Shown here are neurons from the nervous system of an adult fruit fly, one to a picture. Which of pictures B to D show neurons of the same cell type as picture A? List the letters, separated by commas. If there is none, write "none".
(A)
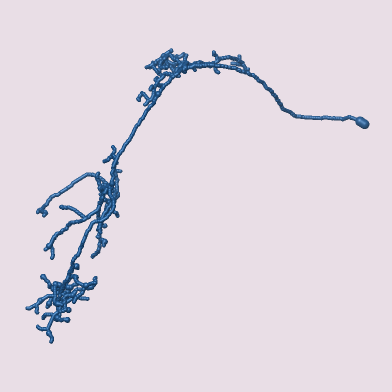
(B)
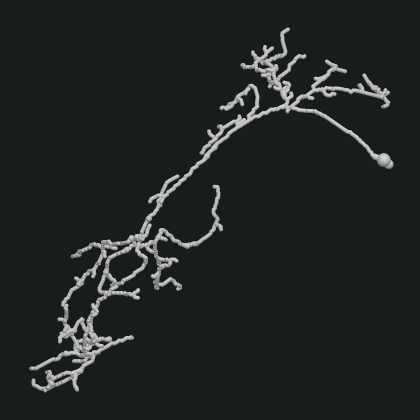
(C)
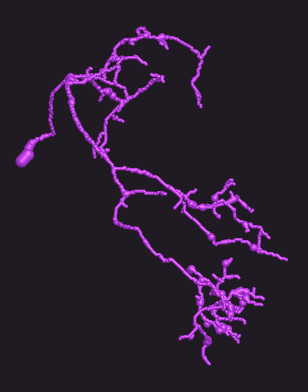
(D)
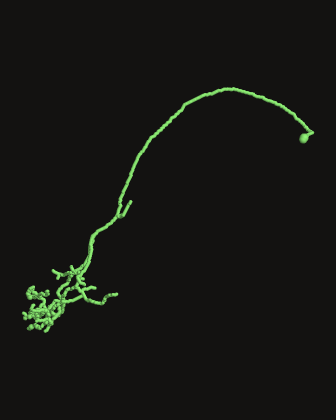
B, C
